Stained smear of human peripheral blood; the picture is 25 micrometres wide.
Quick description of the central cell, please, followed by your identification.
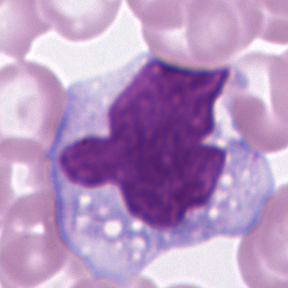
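You'll notice fine, strand-like chromatin, not coarse dark clumps. Lots of small clear vacuoles sit in the cytoplasm, mostly below the nucleus, and there are no coarse dark granules. The outline is irregular and wavy rather than smoothly round. That's a monocyte.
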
